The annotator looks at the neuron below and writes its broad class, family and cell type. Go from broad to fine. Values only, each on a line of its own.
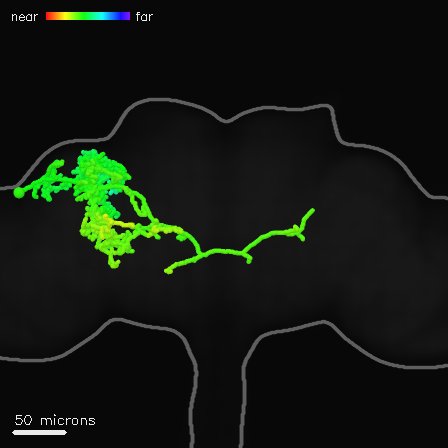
central-brain intrinsic neuron
hemilineage VLPl2_medial
AVLP175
